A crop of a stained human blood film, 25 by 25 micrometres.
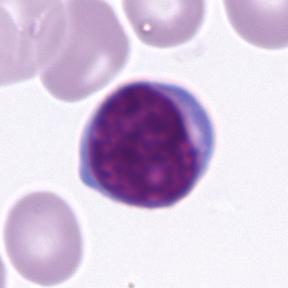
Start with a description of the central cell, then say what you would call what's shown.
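Look first at the outline: smooth and round. The nucleus is round to slightly oval, without indentation or lobes, and it sits toward the left, so the cytoplasm is widest on the right. Its chromatin is dark purple and coarsely clumped. This is a typical lymphocyte.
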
